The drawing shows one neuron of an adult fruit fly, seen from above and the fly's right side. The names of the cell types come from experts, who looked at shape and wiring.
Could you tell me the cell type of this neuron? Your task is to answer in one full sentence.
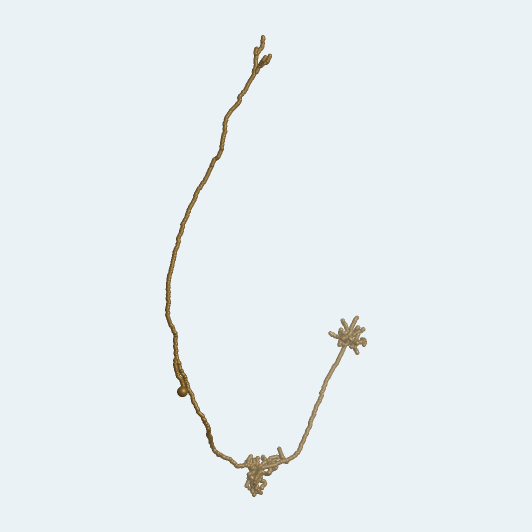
So far as cell type goes, this neuron is LLPC2.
